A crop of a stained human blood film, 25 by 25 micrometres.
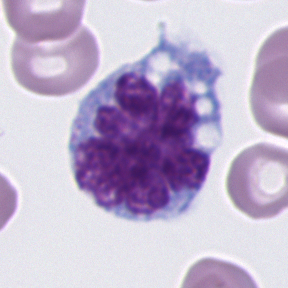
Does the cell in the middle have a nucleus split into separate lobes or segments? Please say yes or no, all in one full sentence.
Yes, the nucleus has been split into separate lobes or segments.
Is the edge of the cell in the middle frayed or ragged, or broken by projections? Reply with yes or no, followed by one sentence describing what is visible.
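Yes. A single thin spike of cytoplasm projects from the top of the cell.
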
